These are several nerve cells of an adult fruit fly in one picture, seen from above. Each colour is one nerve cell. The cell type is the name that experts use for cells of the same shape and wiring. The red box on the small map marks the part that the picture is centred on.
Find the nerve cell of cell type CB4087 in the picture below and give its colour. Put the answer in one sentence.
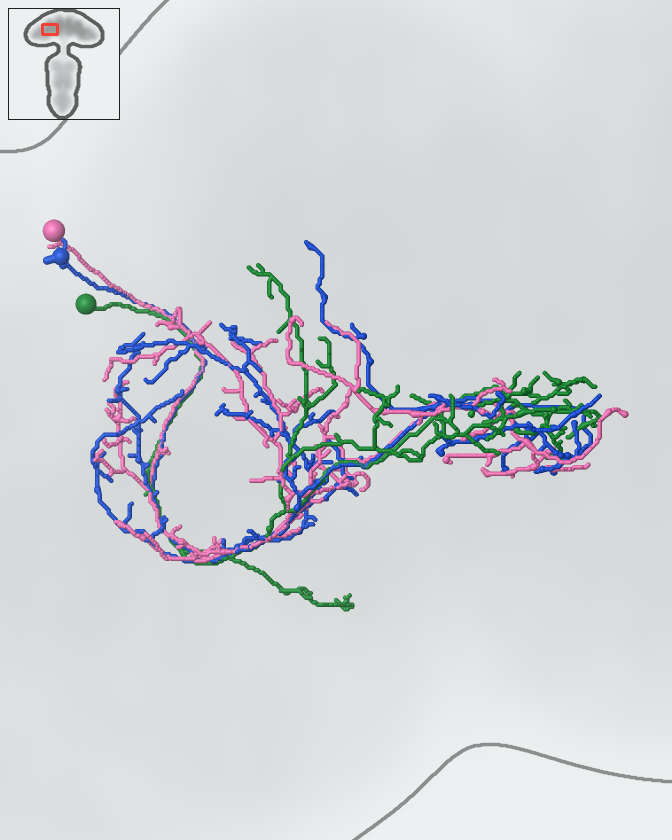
The colour is green.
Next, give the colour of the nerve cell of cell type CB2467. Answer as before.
The colour is blue.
